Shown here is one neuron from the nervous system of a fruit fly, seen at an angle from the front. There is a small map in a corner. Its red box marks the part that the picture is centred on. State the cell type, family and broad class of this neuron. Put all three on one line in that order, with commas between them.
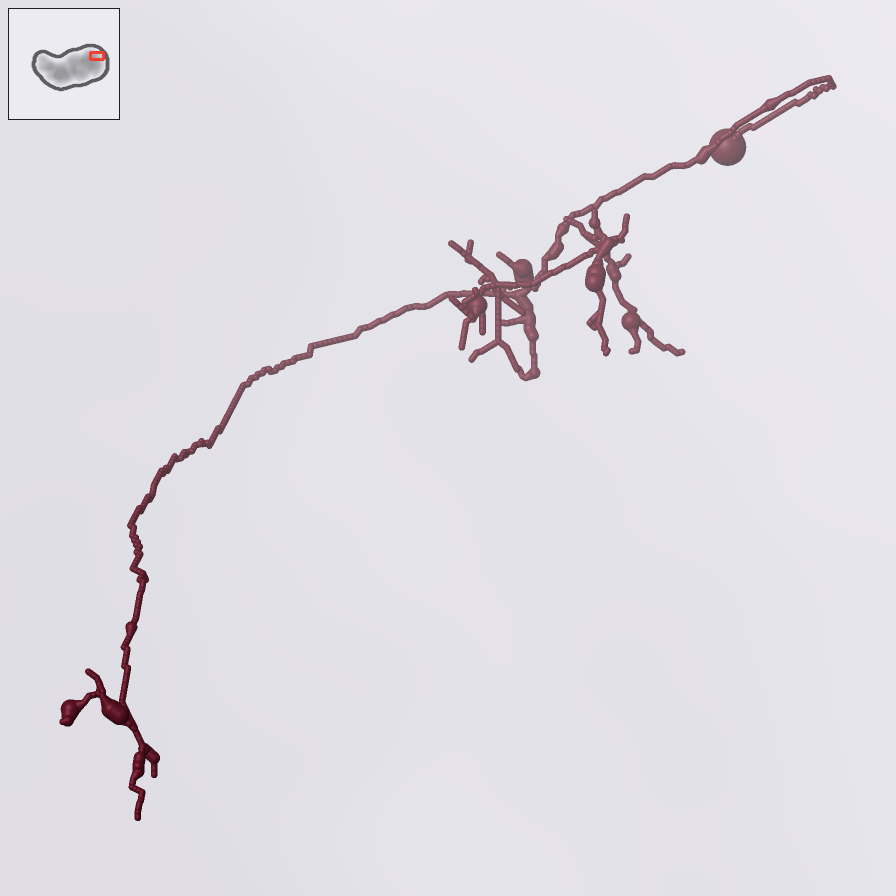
Tm29, Tm, optic-lobe intrinsic neuron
